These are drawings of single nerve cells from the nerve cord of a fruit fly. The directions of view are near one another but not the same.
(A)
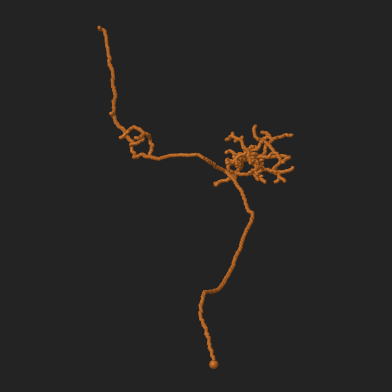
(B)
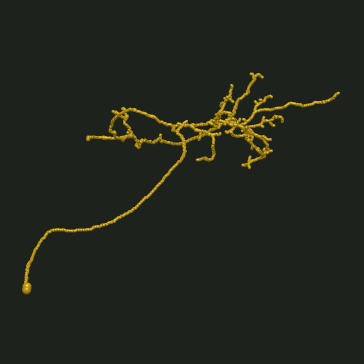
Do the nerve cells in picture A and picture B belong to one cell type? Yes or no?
yes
